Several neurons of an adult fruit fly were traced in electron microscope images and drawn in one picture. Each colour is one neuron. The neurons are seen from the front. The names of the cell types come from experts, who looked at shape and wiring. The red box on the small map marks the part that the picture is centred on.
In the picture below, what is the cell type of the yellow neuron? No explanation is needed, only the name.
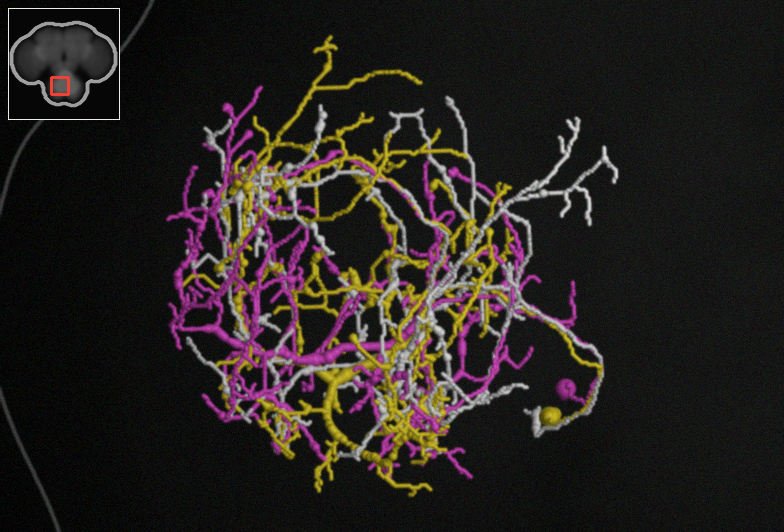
IN04B043_a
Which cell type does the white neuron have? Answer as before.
IN04B043_b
